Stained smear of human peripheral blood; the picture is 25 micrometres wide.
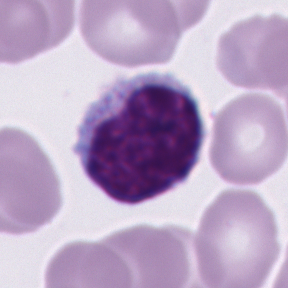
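Typical lymphocyte about 11 micrometres across, its oval nucleus filling about 80% of the cell's area. Position of the nucleus: off-centre, toward the lower right of the cell. Shape of the cytoplasm: a narrow crescent lying mainly on the upper-left side of the nucleus. Colour of the cytoplasm: pale bluish-grey. Margin: ragged rather than smooth at the upper left of this typical lymphocyte.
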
